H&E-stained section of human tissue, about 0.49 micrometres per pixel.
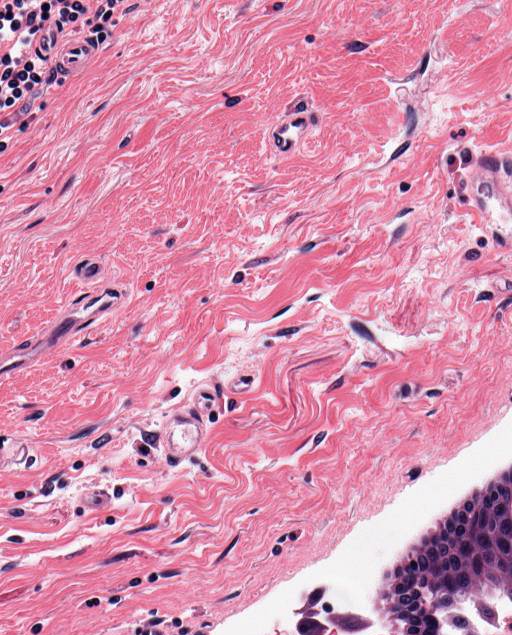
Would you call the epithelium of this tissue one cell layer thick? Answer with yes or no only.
No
